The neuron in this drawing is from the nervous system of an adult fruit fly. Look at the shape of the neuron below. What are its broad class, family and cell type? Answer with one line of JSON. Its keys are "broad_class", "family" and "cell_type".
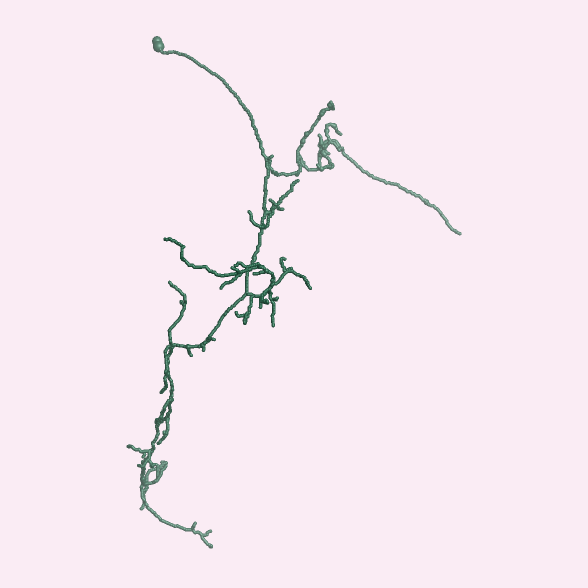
{"broad_class": "central-brain intrinsic neuron", "family": "hemilineage LALa1_posterior", "cell_type": "WEDPN7B"}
